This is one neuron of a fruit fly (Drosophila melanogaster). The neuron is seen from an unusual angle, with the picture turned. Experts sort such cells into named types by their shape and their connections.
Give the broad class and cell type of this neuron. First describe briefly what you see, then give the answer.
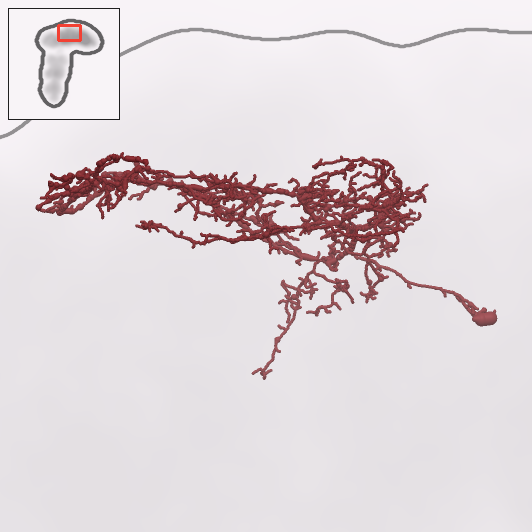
The cell body can be seen on the right of the picture. In this view it is wider than it is tall. This is a central-brain intrinsic neuron. The cell type is GNG578.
